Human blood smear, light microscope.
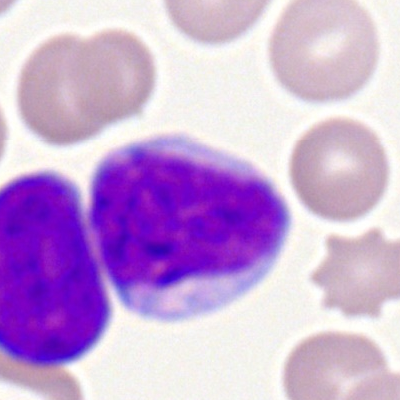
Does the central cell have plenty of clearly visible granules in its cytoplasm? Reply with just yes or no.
No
